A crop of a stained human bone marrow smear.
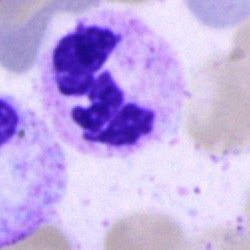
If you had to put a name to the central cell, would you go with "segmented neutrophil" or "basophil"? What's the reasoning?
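This one is a segmented neutrophil. See how the abundant cytoplasm is pale pinkish-lilac and holds fine, small pink-violet granules.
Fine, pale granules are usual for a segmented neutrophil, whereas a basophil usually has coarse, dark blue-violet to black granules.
The nucleus shows several lobes joined by narrow parts, its chromatin dense, dark purple and clumped.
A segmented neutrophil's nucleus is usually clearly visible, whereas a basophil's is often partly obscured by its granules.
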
